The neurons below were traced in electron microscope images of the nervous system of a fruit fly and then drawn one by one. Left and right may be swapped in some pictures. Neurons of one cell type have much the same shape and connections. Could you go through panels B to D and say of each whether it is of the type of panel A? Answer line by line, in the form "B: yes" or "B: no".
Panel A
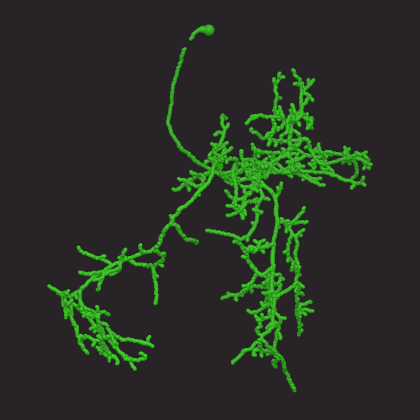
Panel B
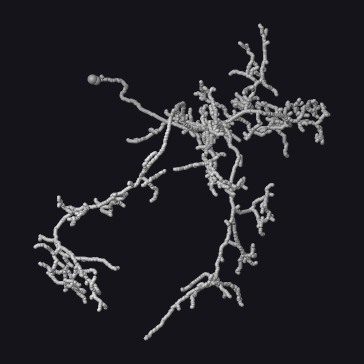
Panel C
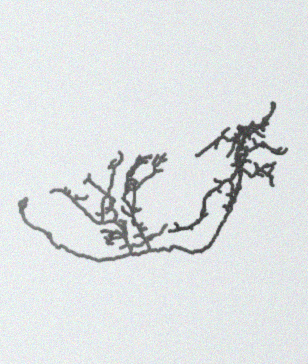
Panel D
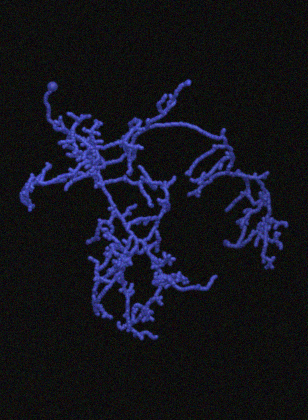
B: yes
C: no
D: yes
